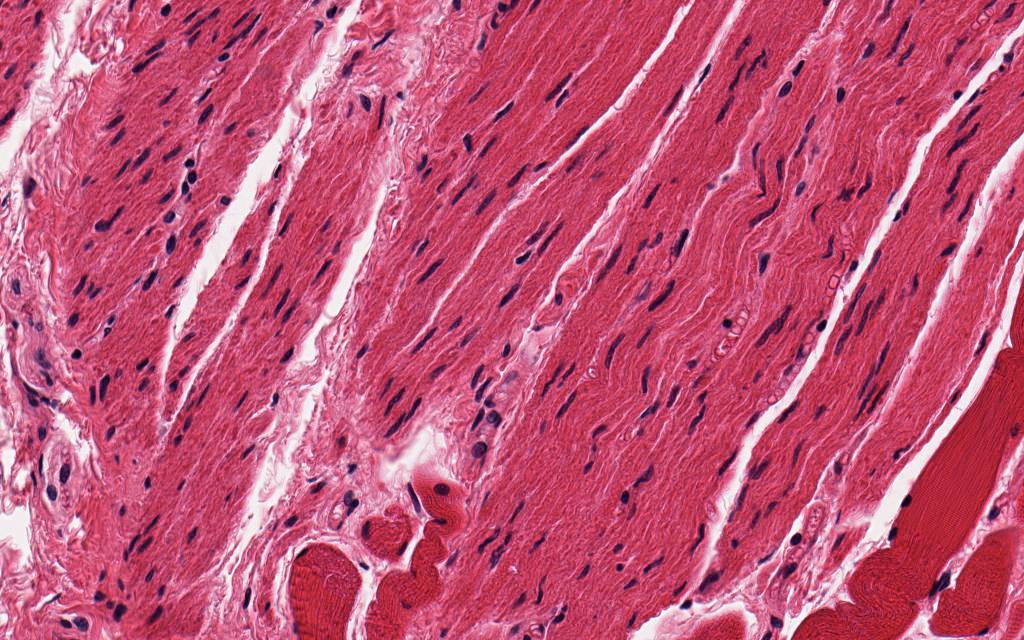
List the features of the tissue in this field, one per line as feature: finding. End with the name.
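Smooth muscle nuclei: elongated, dark purple, parallel to the fibres' long axis
Cytoplasm: pink, finely fibrillar, wavy texture
Larger fibres: a few, bottom centre and right, cut across or obliquely, deeper red than the smooth muscle
Epithelium: none
Name: muscularis of the esophagus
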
